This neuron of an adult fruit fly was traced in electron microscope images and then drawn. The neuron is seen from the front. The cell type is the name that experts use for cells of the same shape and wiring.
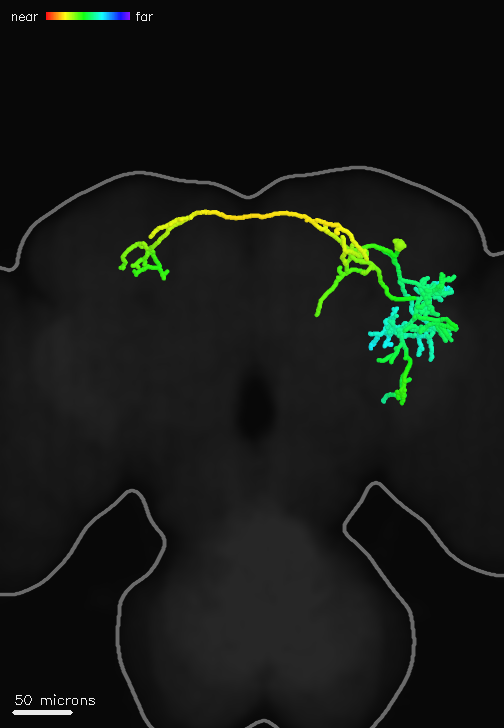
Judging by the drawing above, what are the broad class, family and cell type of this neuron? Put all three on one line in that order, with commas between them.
central-brain intrinsic neuron, hemilineage SLPad1_anterior, PVLP205m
